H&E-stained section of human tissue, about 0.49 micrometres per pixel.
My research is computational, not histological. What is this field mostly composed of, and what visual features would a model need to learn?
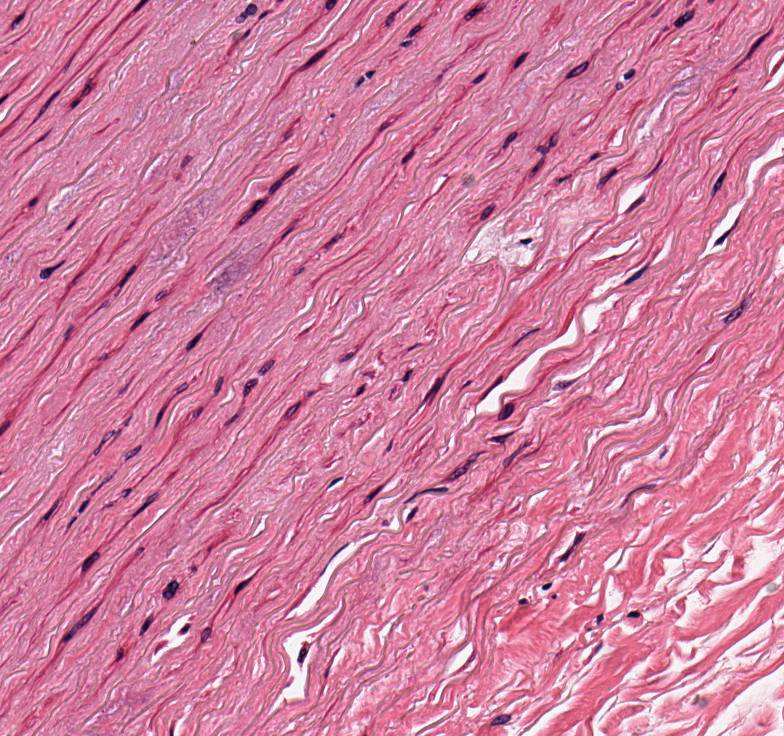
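The field shows mainly the tunica media of an artery, recognised by its wavy eosinophilic fibres with dark, elongated, spindle-shaped nuclei lying parallel to them.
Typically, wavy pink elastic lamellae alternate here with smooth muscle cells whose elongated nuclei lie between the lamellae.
No epithelium is present, and white slit-like clefts separate the fibres, chiefly in the right half.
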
